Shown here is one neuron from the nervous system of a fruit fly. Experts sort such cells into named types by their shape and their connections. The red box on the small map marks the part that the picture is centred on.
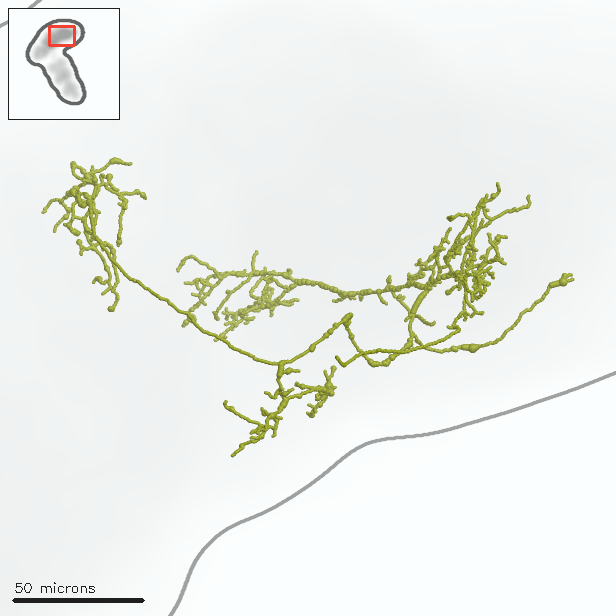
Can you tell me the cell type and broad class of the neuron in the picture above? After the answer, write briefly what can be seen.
It is of cell type PLP097. It is a central-brain intrinsic neuron. Its cell body lies on the right of the picture. From left to right in the picture it spans about 200 microns. The picture shows dozens of branch ends.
